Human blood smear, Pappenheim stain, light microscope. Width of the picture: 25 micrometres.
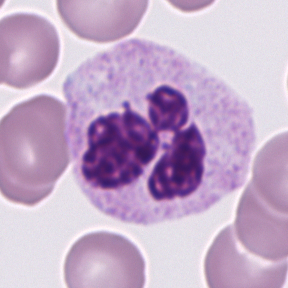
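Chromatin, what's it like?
Dark purple and coarsely clumped, with paler patches between the clumps.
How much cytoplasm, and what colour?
Plenty of it, pale pinkish-lilac, with fine violet granules scattered evenly through.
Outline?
Roughly round.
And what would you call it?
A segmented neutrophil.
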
